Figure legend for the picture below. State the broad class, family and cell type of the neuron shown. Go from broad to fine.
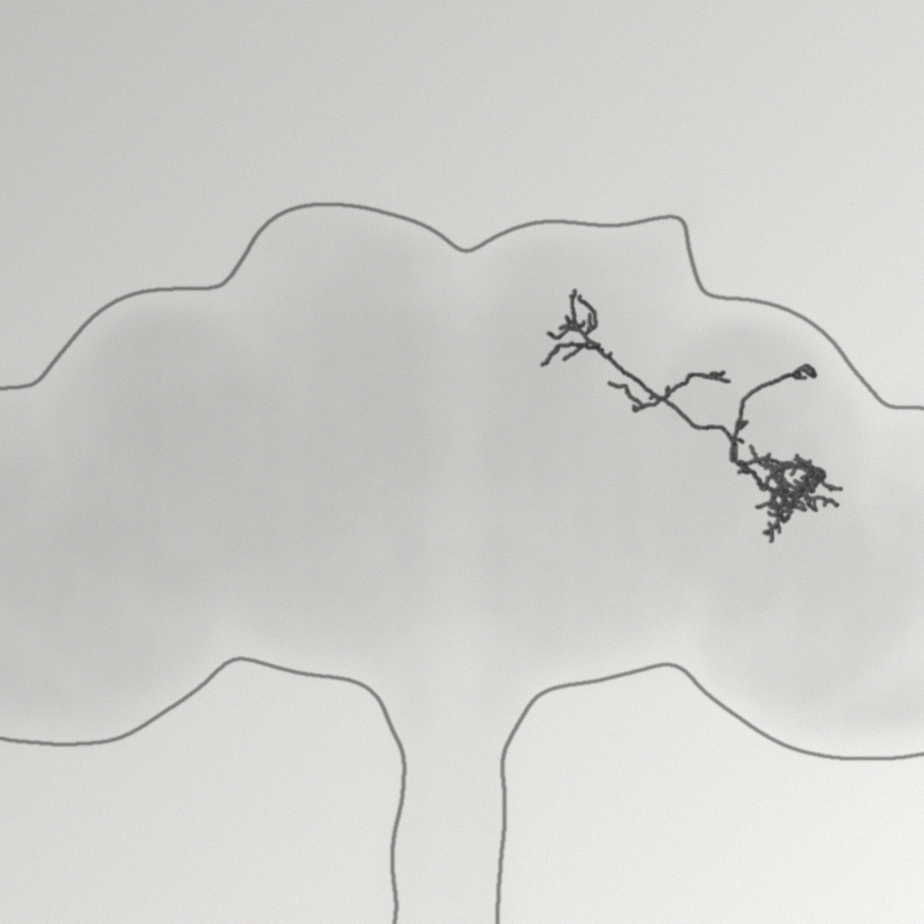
central-brain intrinsic neuron; hemilineage SLPad1_anterior; LH008m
